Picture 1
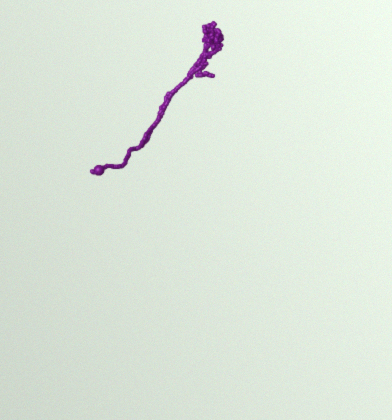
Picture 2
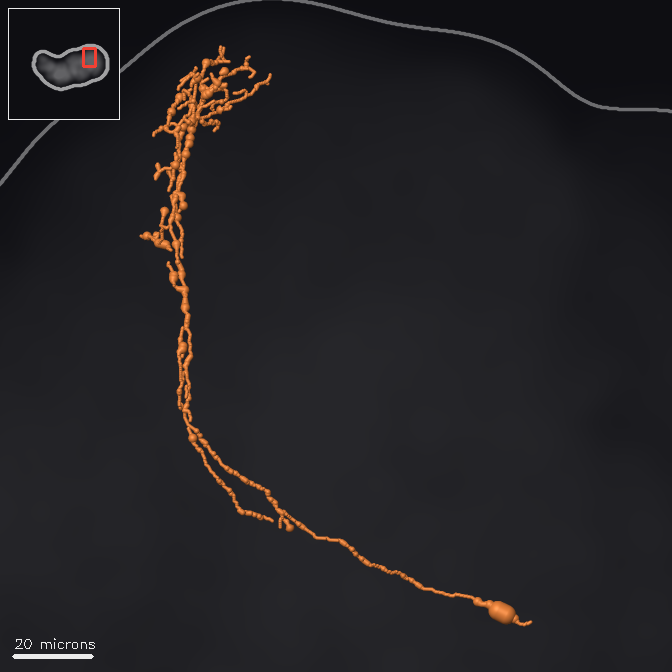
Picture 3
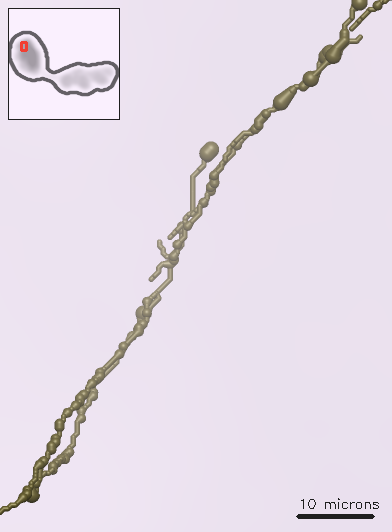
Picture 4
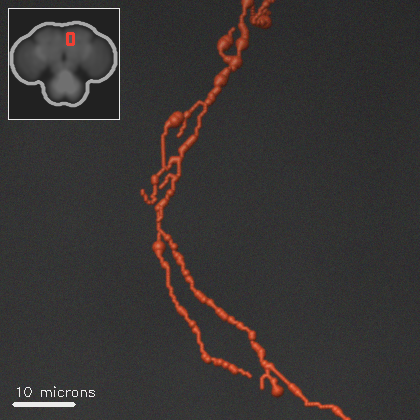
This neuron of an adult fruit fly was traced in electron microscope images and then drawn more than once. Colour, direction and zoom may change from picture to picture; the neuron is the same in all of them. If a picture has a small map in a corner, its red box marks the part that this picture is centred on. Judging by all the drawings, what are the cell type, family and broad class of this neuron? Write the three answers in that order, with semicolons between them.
SMP167; hemilineage EBa1; central-brain intrinsic neuron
